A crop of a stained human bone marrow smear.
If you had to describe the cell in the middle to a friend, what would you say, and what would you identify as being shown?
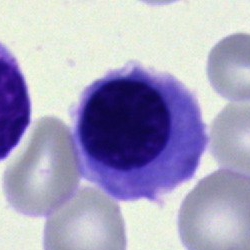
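Looking closely, I'd say the shape is roughly round, though the border is irregular and slightly ruffled. The rim of cytoplasm seems widest toward the lower right. Throughout the nucleus, the chromatin is dark and densely stained. I can't make out any distinct granules in the cytoplasm. This one is an erythroblast.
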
